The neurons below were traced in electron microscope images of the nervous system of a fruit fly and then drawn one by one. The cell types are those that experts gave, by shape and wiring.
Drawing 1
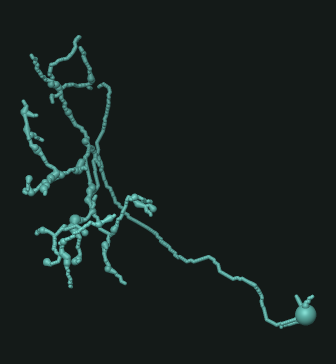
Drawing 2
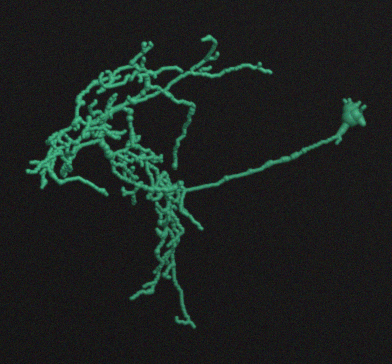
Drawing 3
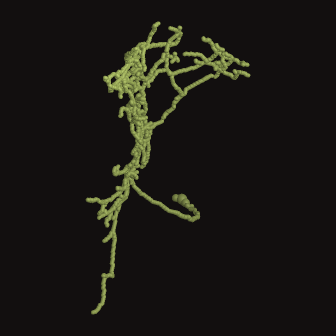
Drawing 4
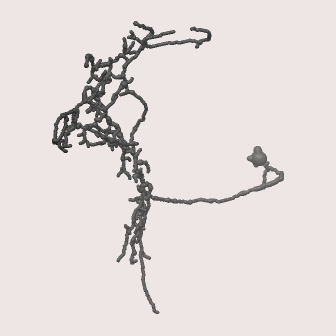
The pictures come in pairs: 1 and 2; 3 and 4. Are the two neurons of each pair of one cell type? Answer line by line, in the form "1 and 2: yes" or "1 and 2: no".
1 and 2: no
3 and 4: yes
